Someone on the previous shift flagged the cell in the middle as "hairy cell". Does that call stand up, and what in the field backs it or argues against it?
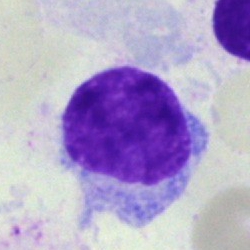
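The nucleus fills most of the cell and sits toward the top, with most of the pale blue cytoplasm below. I see dark purple, clumped chromatin with paler patches between, and no distinct granules. The outline is irregular, drawn into a tapering extension at the lower left.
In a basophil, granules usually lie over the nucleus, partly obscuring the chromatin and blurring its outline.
No distinct granules and visible clumped chromatin speak against basophil. I see nothing suiting both; hairy cell fits.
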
